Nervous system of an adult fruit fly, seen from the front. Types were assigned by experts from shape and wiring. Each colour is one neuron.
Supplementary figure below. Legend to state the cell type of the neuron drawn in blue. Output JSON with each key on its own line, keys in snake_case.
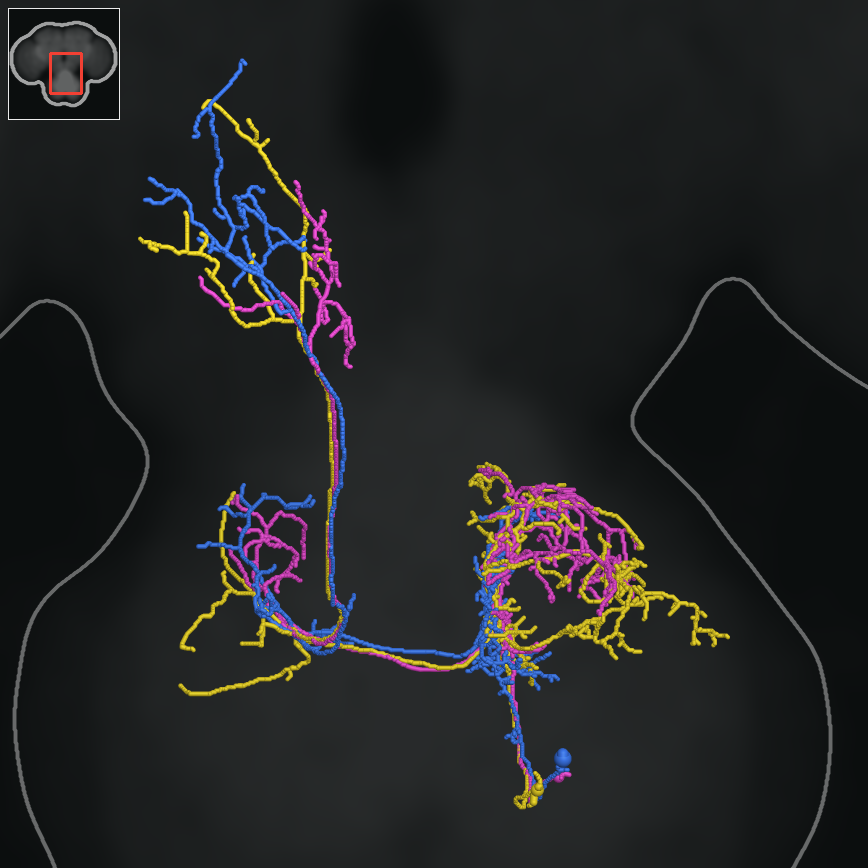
{
 "cell_type": "AN07B052"
}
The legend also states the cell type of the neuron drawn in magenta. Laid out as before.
{
 "cell_type": "AN07B049"
}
